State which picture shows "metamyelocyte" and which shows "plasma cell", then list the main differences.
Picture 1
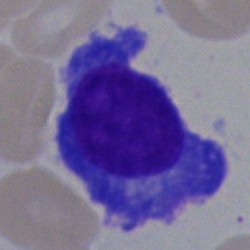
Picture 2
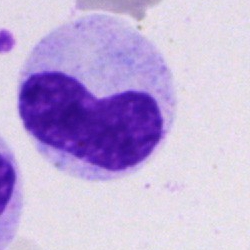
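Picture 1: plasma cell. Picture 2: metamyelocyte. Picture 1 outline irregular, margins ragged and bulging; bleb-like cytoplasmic projections at the upper-left edge. Chromatin dense and dark purple across the nucleus.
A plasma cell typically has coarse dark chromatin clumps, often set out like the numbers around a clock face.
Cytoplasm deep blue, with paler, mottled patches in the lower part.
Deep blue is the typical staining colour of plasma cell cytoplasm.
Only pale, non-nucleated red cells around it. Picture 2 outline round and smooth. Nucleus kidney-shaped, indentation on the upper side; no nucleoli visible.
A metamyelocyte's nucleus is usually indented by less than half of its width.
Cytoplasm pale lilac-grey, no vacuoles. Pale greyish cell touching the top edge. Contrast: irregular, ragged outline versus round, smooth outline; deep blue versus pale lilac-grey cytoplasm.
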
